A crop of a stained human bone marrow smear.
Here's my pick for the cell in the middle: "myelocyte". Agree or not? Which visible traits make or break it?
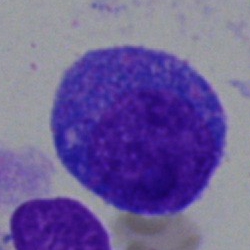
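Outline: rounded and smooth-edged, with no projections or blebs. Cytoplasm: deep blue, its rim widest on the upper-left side of the nucleus. Chromatin: finely granular, not clumped.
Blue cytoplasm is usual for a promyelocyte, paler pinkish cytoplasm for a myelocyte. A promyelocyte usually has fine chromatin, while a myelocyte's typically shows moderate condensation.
The deep blue cytoplasm and fine chromatin here both agree with promyelocyte and speak against myelocyte. Verdict: myelocyte does not fit; this is a promyelocyte.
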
